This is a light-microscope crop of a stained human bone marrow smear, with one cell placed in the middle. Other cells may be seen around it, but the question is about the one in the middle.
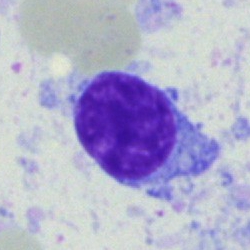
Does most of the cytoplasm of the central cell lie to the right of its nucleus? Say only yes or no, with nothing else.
Yes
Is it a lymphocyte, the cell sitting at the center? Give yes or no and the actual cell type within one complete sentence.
Yes, the identification of the central cell as a lymphocyte is correct.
